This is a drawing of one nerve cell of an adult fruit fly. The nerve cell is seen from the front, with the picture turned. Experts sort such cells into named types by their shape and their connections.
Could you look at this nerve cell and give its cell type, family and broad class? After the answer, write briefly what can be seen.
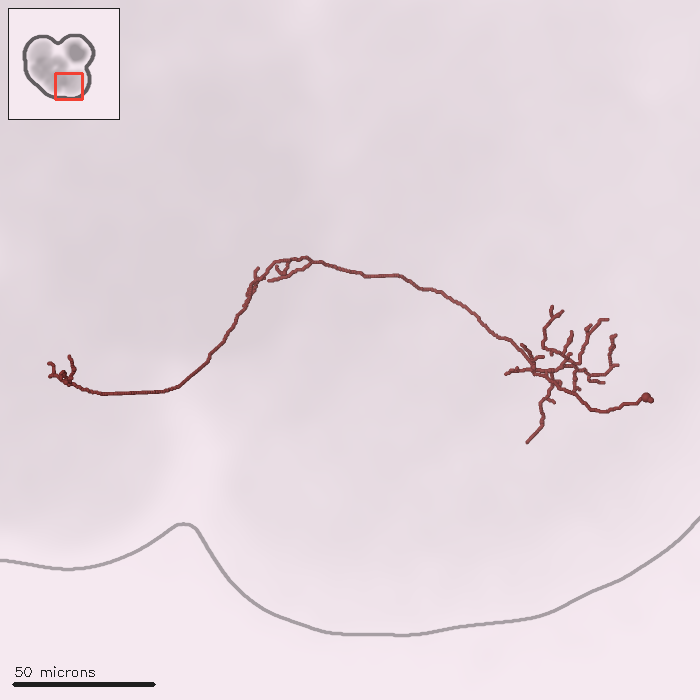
The cell type is MeTu4e. The family is MeTu. It is a visual projection neuron. The cell body is on the right of the picture. By the scale bar it is about 200 microns wide in this view.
